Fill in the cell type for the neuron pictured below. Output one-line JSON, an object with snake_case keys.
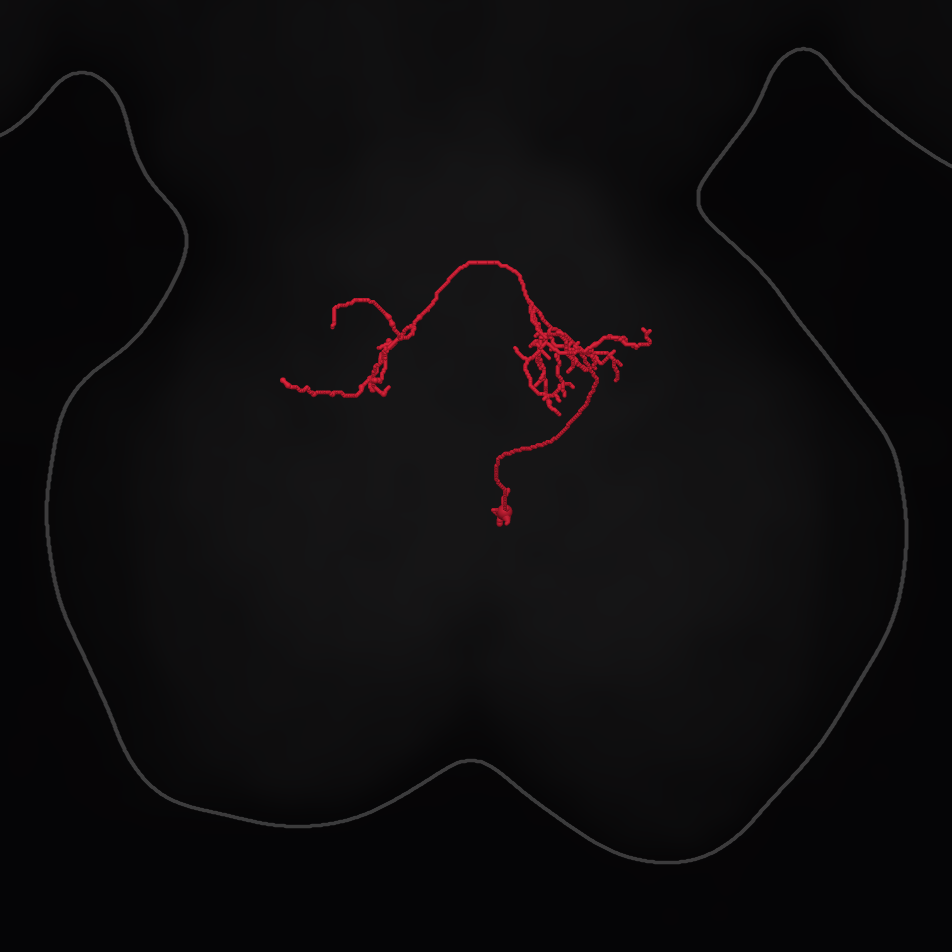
{"cell_type": "IN06A124"}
